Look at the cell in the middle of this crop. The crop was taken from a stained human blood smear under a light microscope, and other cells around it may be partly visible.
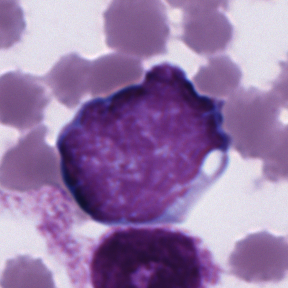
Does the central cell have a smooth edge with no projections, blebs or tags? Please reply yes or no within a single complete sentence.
No, along its edge the cell is rough, not smooth.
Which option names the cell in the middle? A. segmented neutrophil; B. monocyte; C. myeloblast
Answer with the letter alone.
C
